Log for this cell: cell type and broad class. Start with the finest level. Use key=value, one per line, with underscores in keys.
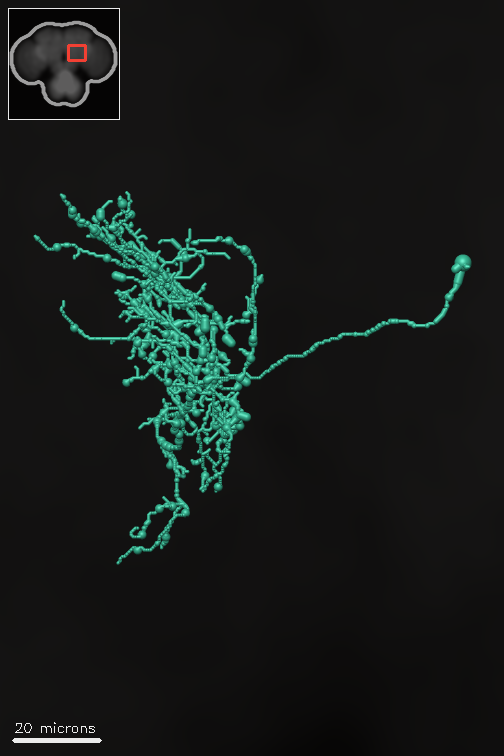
cell_type=LAL109
broad_class=central-brain intrinsic neuron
